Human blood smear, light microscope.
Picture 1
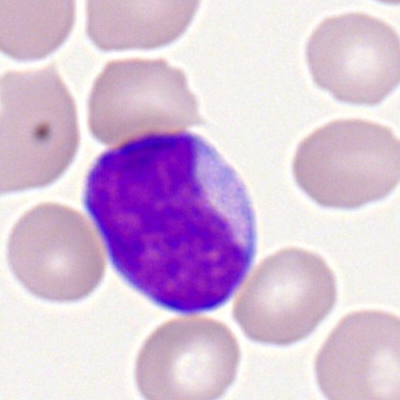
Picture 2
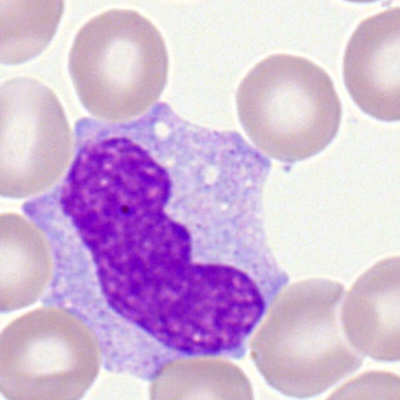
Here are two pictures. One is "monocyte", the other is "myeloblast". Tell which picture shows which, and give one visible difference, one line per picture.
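Picture 1 shows a myeloblast: The cytoplasm contains no vacuoles.
Picture 2 shows a monocyte: A few small clear vacuoles lie in the cytoplasm, mostly in its upper part.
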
